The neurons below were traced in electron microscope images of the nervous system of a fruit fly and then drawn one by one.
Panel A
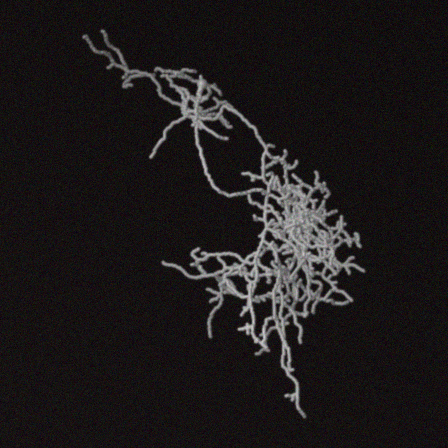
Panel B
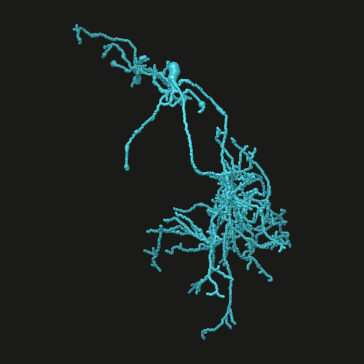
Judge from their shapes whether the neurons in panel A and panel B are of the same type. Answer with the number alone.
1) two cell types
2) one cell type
2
